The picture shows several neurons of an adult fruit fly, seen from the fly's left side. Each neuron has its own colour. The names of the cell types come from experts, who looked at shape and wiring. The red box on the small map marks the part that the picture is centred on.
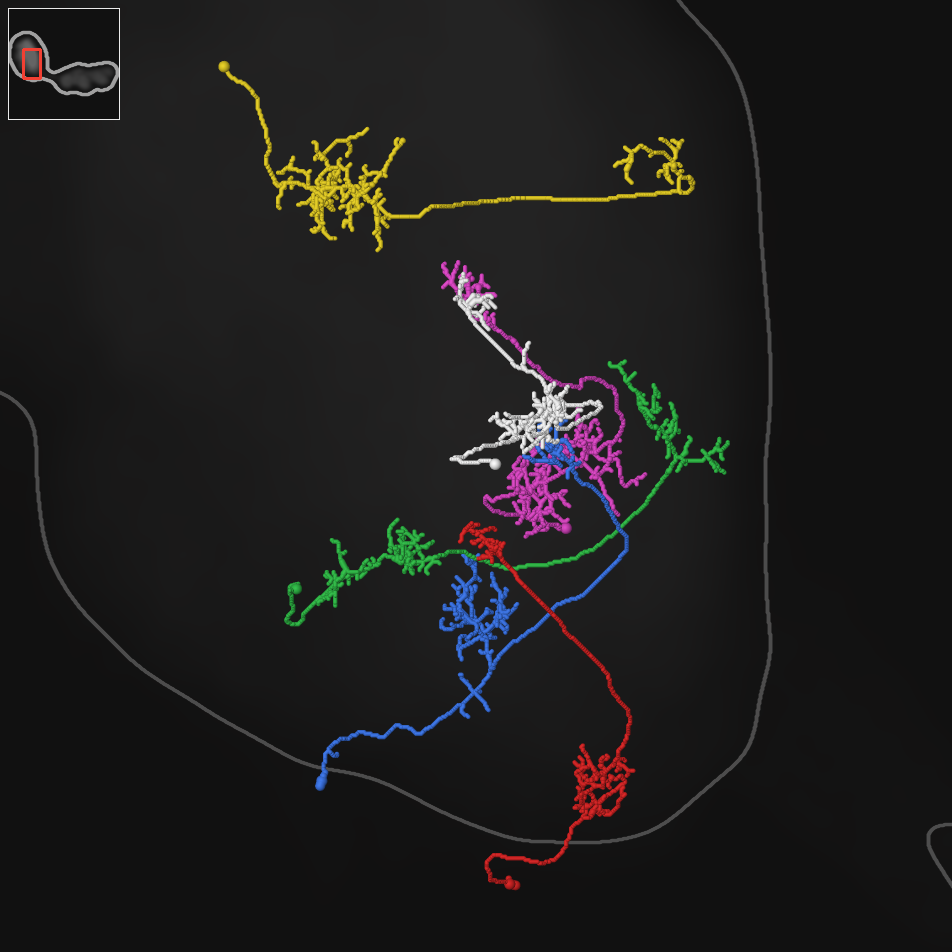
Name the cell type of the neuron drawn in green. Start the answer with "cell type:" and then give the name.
cell type: TmY5a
